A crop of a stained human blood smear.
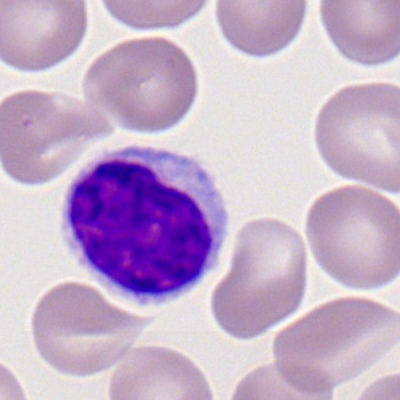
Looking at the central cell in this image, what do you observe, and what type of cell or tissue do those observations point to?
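Notice the roughly round outline of this cell. Its chromatin is dark purple and coarsely clumped, and no nucleoli can be seen in the nucleus. The cytoplasm forms just a narrow rim of pale blue. We call this cell a lymphocyte.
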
